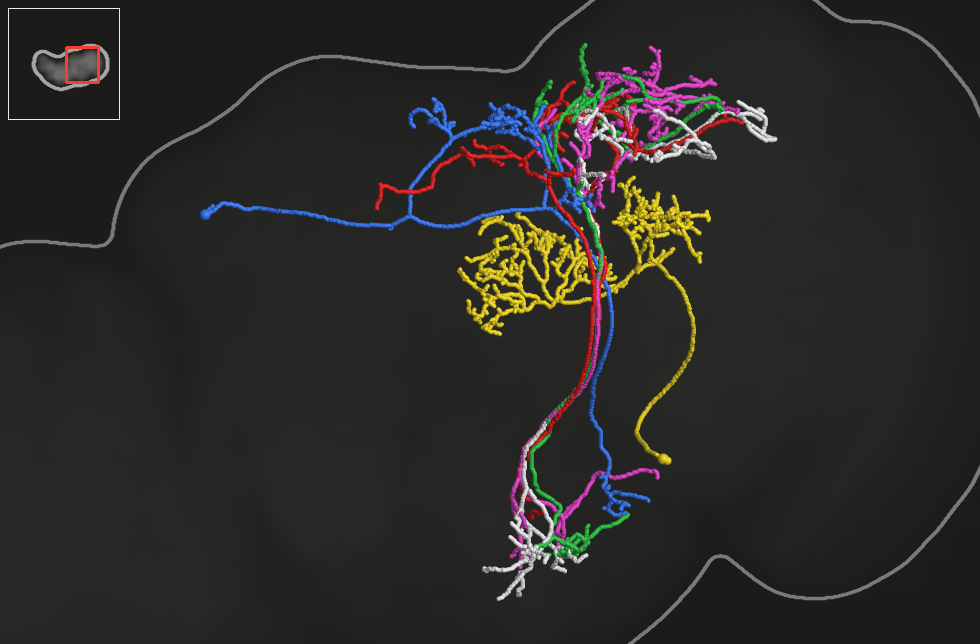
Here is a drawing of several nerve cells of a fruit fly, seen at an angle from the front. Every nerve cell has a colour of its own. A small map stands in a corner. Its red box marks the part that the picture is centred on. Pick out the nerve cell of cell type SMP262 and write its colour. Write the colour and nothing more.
green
